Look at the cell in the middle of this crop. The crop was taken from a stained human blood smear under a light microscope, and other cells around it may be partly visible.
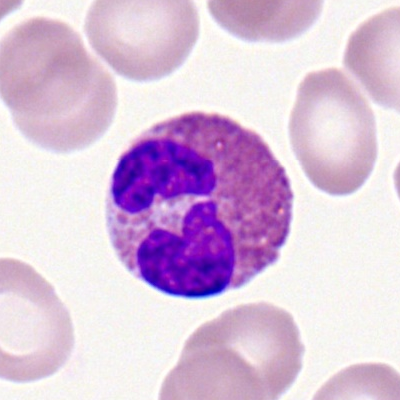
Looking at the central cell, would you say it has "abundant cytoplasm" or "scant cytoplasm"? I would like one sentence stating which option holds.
This cell has a broad area of cytoplasm.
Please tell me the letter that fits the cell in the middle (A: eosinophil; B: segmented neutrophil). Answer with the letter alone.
A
